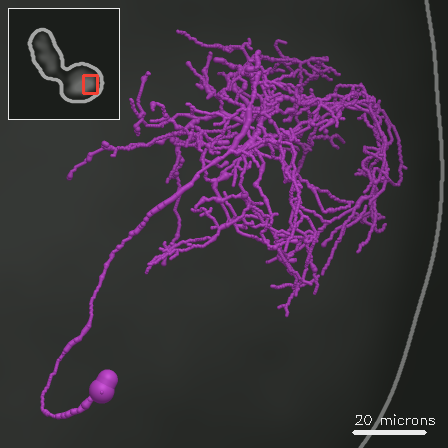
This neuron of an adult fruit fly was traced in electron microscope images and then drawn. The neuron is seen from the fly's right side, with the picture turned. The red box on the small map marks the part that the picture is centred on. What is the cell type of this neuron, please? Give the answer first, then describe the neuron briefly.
The cell type is SLP067. It is a central-brain intrinsic neuron. Its cell body lies at the lower left of the picture. From top to bottom in the picture it spans about 110 microns. The picture shows dozens of branch ends.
